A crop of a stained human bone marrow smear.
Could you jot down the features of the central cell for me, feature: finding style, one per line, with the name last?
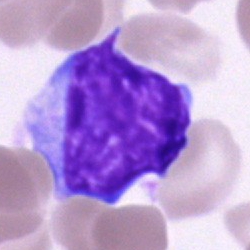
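Projection: single, pointed, from the top edge
Nucleus: one unlobed mass filling most of the cell
Chromatin: dark purple, clumped, paler streaks between clumps
Cytoplasm: pale blue, mainly left of the nucleus
Name: blast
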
